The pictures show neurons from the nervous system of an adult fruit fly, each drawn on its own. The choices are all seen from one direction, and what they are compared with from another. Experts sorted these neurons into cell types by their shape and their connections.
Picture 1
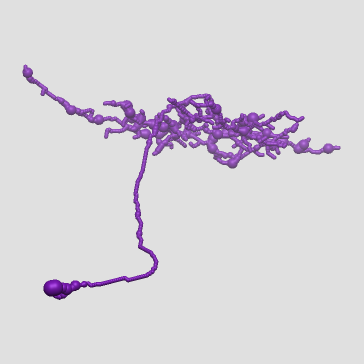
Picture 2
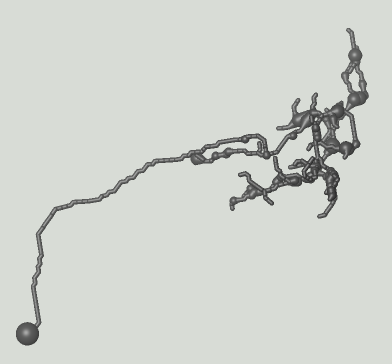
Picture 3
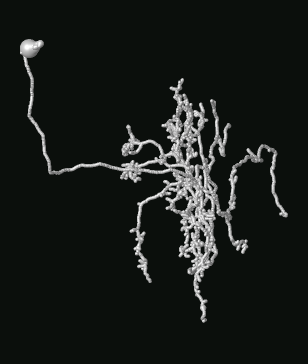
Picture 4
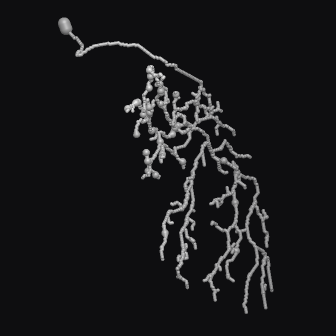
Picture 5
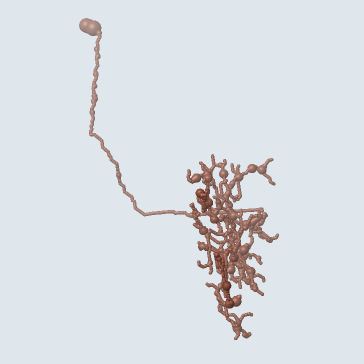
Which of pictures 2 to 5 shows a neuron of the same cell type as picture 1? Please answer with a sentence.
The neuron in picture 5 is of the same cell type.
